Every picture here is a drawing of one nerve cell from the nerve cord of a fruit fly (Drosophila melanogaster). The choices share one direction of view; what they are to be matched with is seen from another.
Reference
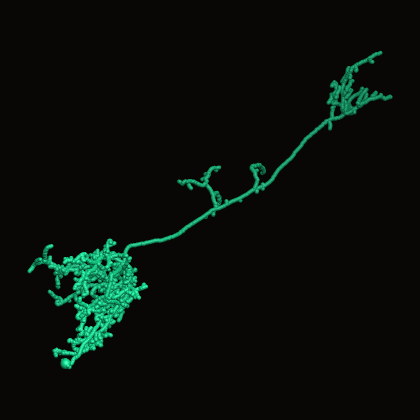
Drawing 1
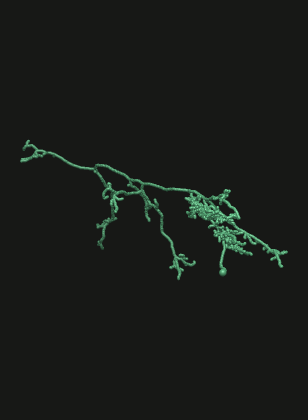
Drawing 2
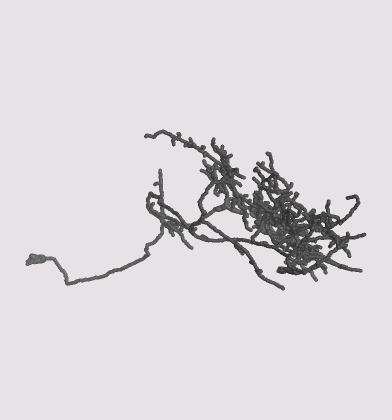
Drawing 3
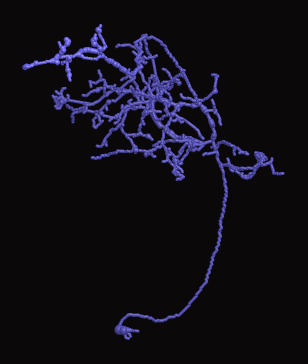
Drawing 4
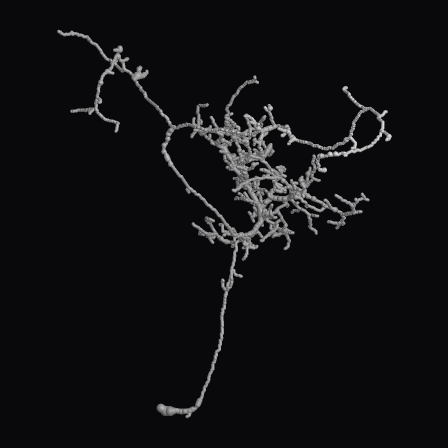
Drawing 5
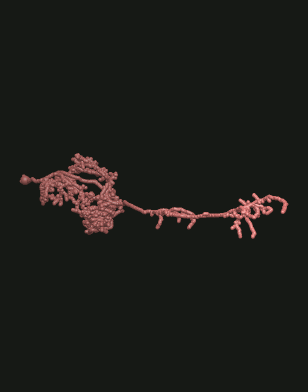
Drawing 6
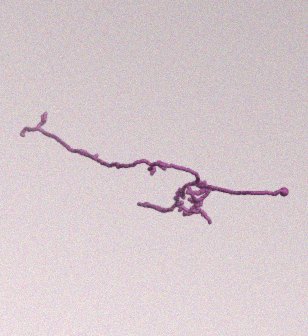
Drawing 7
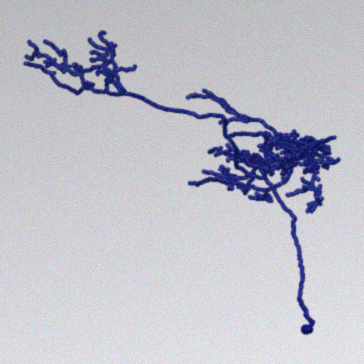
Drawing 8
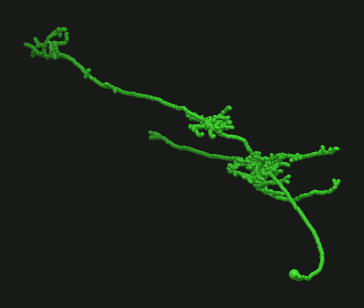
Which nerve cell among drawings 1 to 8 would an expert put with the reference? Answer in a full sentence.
The nerve cell in drawing 5 is of the same cell type.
